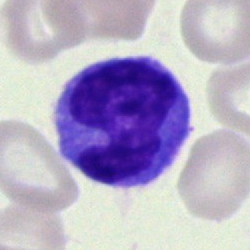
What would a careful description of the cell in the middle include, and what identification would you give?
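A roughly round, smooth outline bounds the cell. The nucleus is deeply folded, with a curved cleft running into it, and fills most of the cell. No distinct granules are seen in the cytoplasm. This is a monocyte.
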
